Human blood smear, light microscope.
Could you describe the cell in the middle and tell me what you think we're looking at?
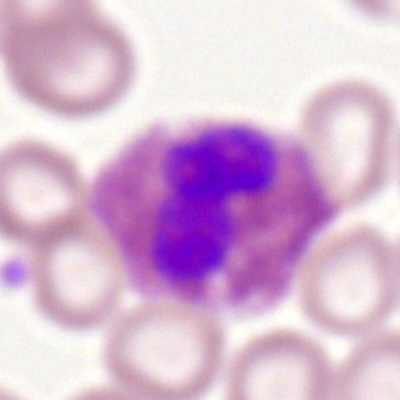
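An irregular, slightly bumpy outline bounds the cell, rather than a smoothly round one. The nuclear chromatin is dense and dark purple. Abundant pinkish-lilac cytoplasm with a mottled, granular look rather than a smooth one surrounds the nucleus. This is an eosinophil.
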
